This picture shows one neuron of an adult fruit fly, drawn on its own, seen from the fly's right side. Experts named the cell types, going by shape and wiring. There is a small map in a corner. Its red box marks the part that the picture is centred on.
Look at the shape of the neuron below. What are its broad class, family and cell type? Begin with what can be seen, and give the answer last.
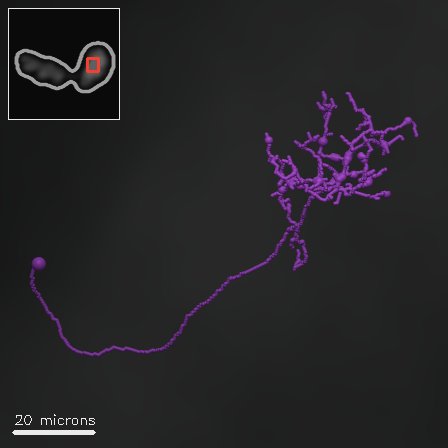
The cell body is on the left of the picture. By the scale bar it is about 100 microns wide in this view. It is a central-brain intrinsic neuron. Its family is hemilineage VPNp&v1_posterior. The cell type is LHPV2b1.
